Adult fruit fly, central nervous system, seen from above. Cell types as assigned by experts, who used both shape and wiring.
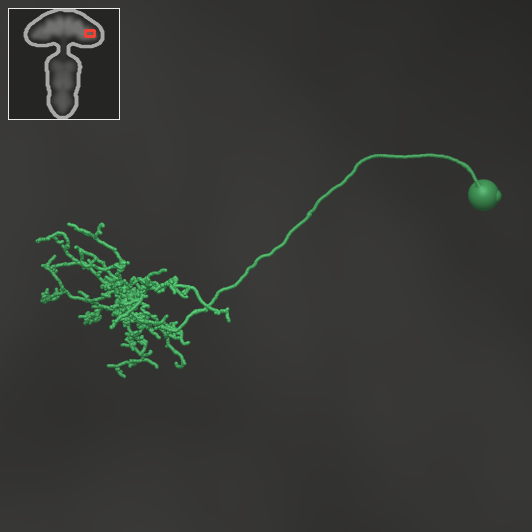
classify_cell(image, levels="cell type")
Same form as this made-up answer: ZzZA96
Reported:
Dm8b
